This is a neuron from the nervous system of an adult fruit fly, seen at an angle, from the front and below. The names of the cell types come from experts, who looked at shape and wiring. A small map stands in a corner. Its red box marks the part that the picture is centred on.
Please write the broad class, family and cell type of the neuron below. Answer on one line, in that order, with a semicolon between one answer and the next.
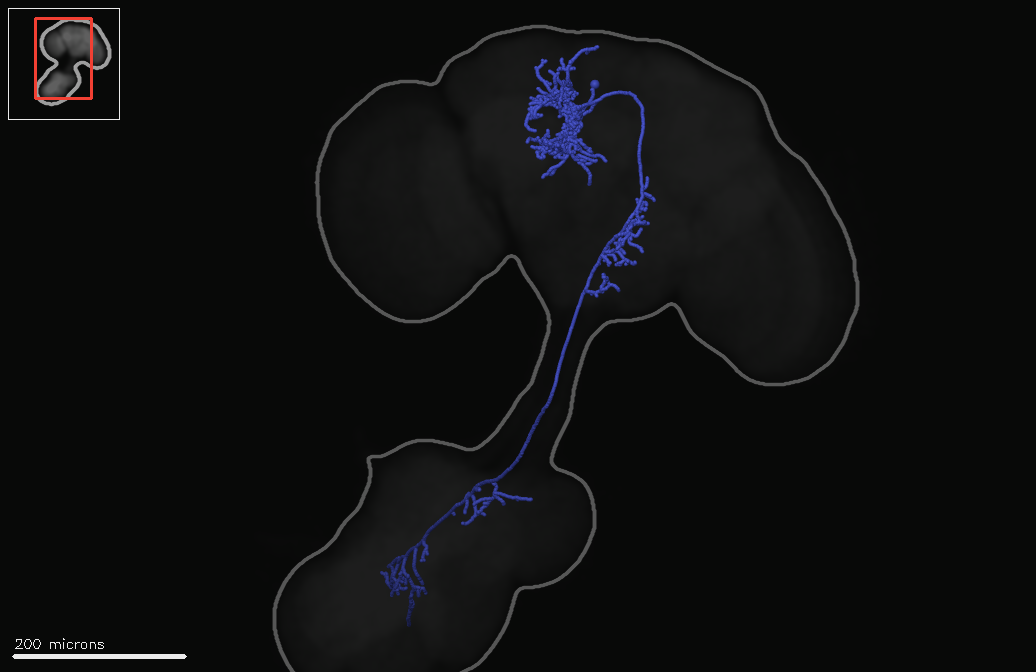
descending neuron; hemilineage SMPpm1; DNp46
